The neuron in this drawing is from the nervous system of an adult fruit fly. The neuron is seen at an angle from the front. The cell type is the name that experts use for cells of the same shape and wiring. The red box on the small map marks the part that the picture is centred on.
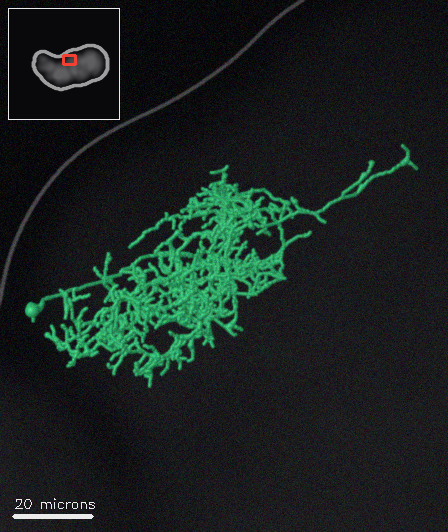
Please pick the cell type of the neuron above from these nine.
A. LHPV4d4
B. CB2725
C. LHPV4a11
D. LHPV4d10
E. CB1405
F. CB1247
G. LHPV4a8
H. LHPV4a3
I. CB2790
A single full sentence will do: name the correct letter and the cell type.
Identified by cell type, the neuron is CB1405 from option E.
